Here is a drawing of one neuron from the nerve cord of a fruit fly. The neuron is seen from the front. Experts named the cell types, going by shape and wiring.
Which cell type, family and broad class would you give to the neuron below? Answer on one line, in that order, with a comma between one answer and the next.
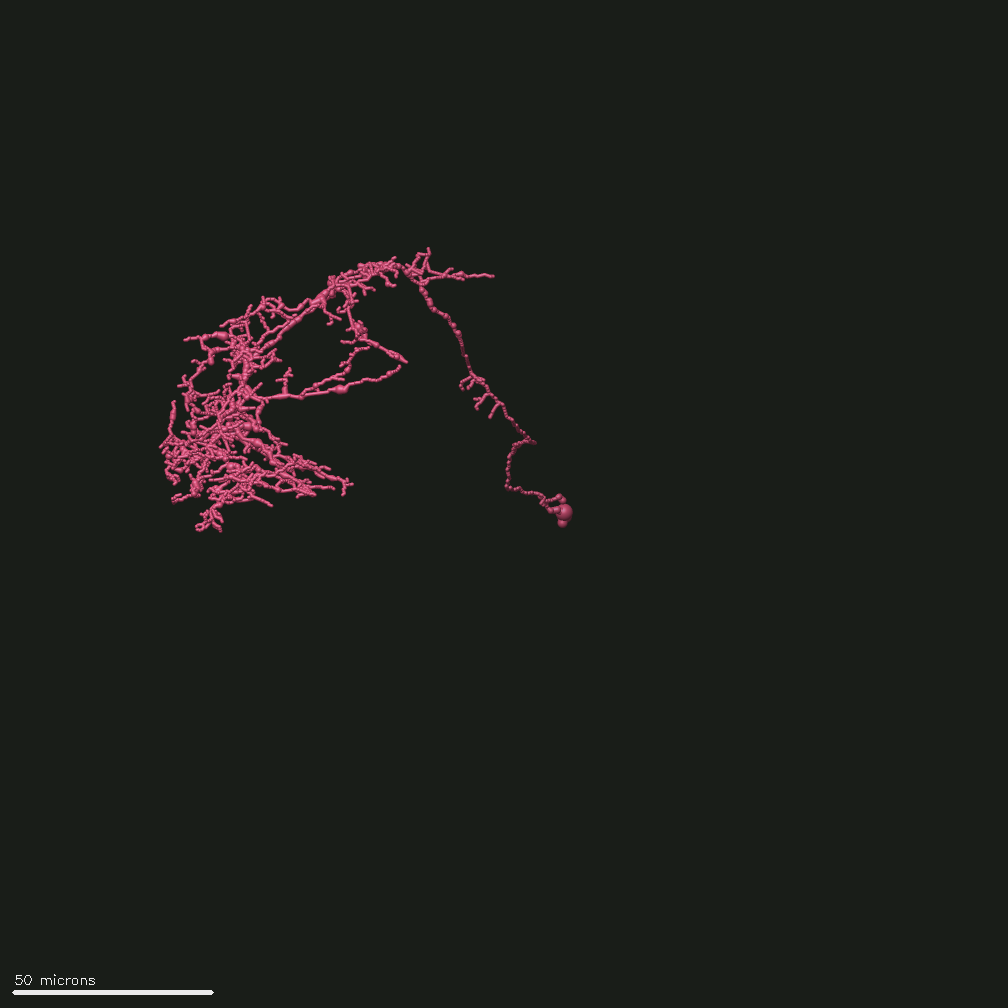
IN06B047, hemilineage 06B, nerve-cord intrinsic neuron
